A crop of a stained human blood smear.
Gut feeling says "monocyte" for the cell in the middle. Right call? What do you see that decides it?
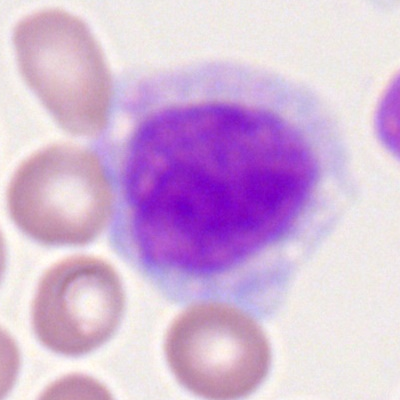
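Border: irregular and uneven, not a smooth circle. Nucleus: one unlobed mass filling most of the cell. Cytoplasm: pale grey-blue, a moderate rim broader above and to the right of the nucleus, without distinct granules.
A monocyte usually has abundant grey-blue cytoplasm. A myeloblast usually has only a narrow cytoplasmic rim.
The grey-blue colour and a rim that is not narrow favour monocyte and count against myeloblast. Absent granules suit a myeloblast, which has none or few. Verdict: monocyte fits.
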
